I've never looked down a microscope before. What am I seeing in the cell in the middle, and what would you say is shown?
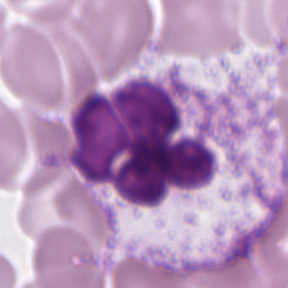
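The nucleus lies toward the left side of the cell, and its chromatin is dense and dark purple throughout the lobes. Scattered small violet granules are present in the cytoplasm. The outline is roughly round but irregular. Answer: segmented neutrophil.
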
